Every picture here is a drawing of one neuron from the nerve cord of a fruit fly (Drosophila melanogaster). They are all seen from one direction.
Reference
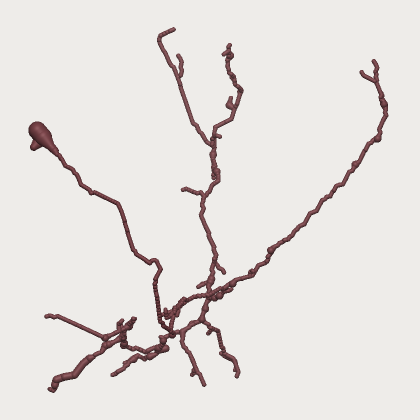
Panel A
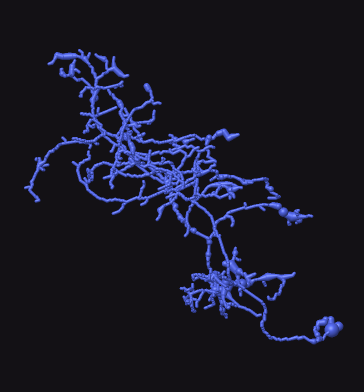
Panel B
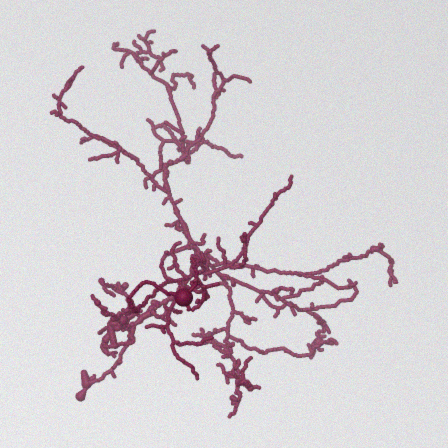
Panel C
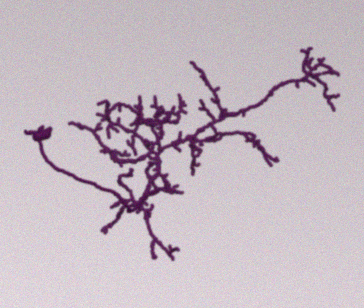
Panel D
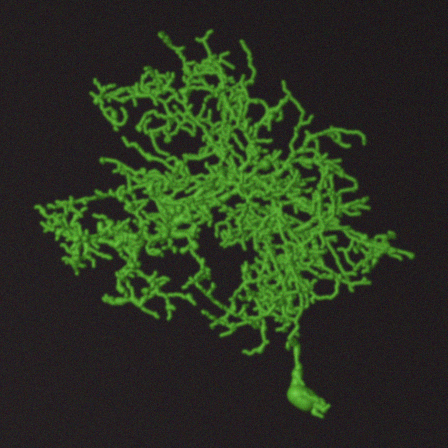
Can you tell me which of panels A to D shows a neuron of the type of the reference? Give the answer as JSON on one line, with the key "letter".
{"letter": "B"}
